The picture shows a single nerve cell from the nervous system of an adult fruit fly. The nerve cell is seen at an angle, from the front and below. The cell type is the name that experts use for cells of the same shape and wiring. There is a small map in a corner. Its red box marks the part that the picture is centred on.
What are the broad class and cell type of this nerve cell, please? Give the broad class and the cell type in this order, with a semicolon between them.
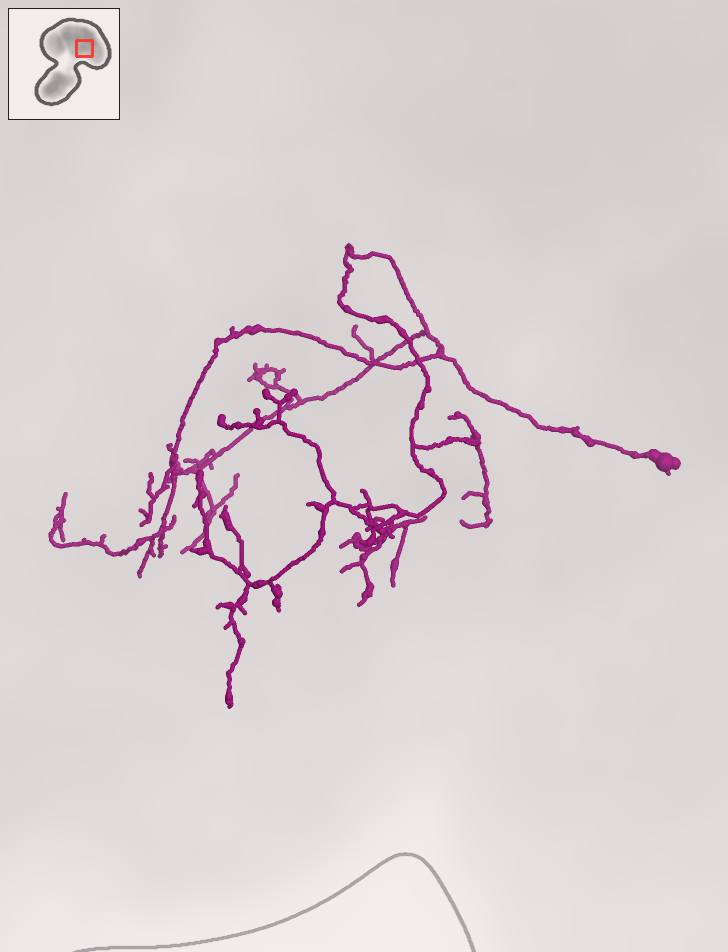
central-brain intrinsic neuron; GNG274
